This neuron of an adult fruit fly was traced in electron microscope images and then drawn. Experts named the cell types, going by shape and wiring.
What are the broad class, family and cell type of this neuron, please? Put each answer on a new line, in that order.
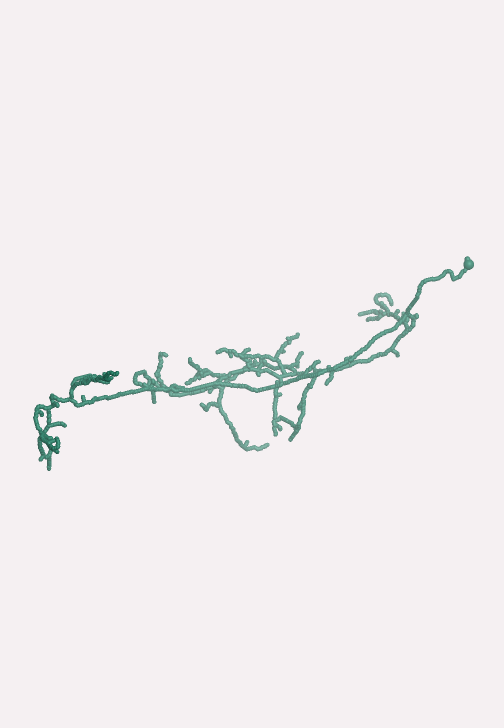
central-brain intrinsic neuron
hemilineage AOTUv3_dorsal
SMP019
